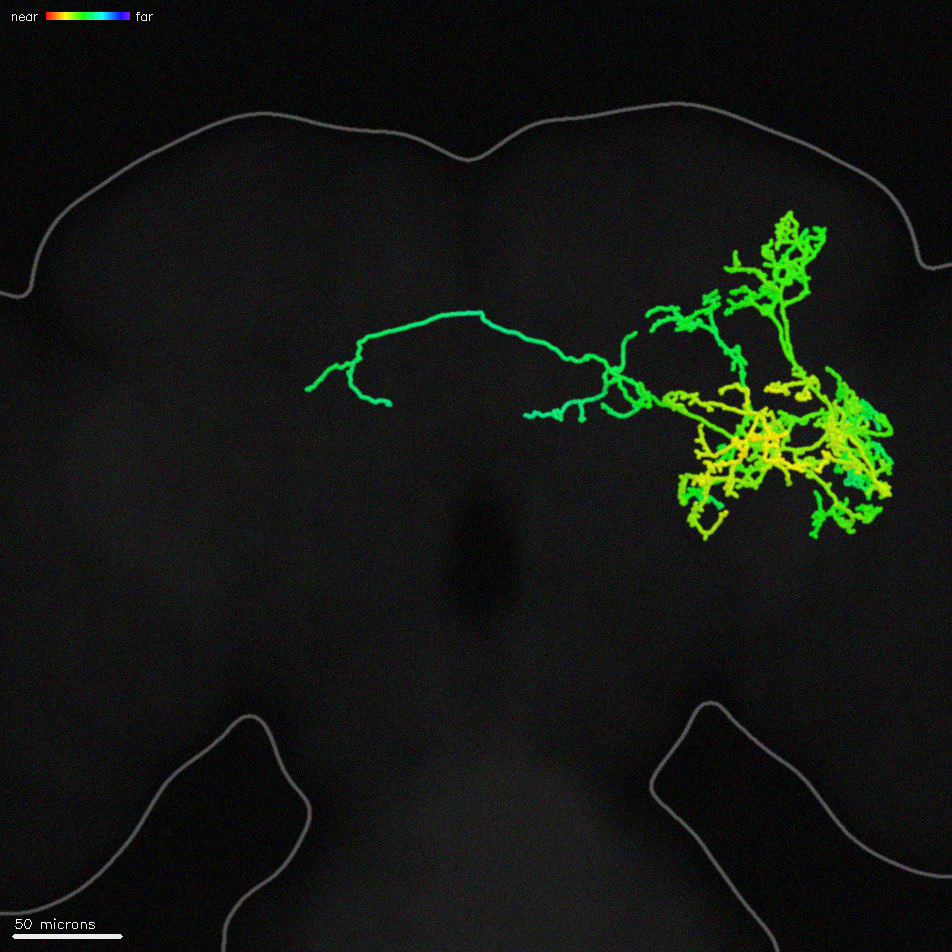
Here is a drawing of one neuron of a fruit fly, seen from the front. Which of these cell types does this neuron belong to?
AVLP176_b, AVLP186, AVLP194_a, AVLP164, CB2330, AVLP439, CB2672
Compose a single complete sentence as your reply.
With respect to cell type, this neuron is AVLP176_b.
